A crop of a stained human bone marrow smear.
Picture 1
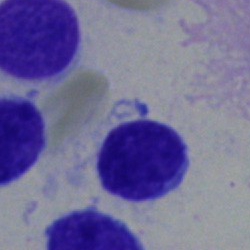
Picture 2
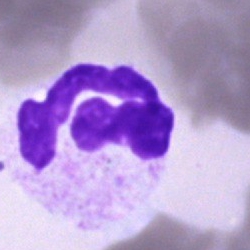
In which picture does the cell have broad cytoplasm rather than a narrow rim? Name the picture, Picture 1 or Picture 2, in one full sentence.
Picture 2 contains a cell with a broad area of cytoplasm.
